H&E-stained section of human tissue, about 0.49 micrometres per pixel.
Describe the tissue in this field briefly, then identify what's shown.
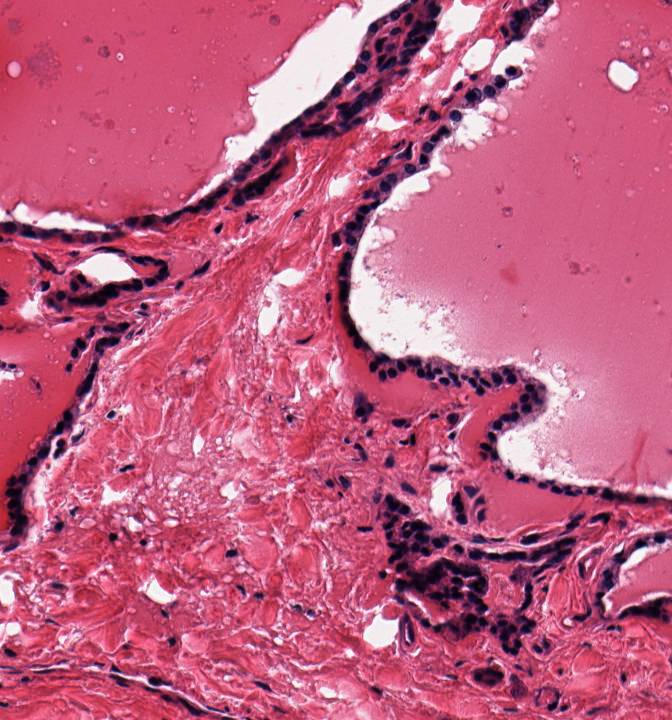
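Large spaces are lined by a single layer of flattened to low cuboidal cells with dark nuclei. Wavy pink collagen bundles with sparse scattered nuclei form the stroma in the centre and lower half. Beneath the large space, at lower right, lies a crowded cluster of small units with dark nuclei and narrow or no spaces. No fat cells appear. This tissue is thyroid.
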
